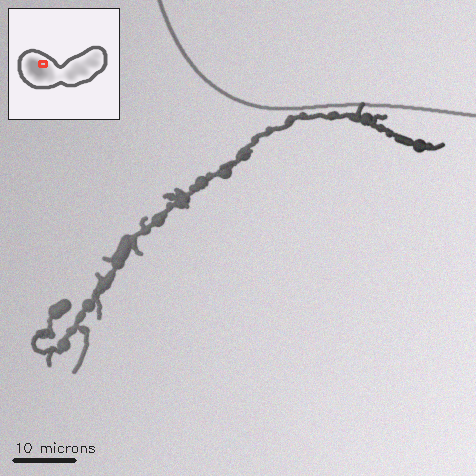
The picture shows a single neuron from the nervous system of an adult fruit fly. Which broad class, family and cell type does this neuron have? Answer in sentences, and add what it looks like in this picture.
This is an optic-lobe intrinsic neuron. The family is Dm. Its cell type is Dm3b. By the scale bar it is about 70 microns wide in this view. In this view it is wider than it is tall.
